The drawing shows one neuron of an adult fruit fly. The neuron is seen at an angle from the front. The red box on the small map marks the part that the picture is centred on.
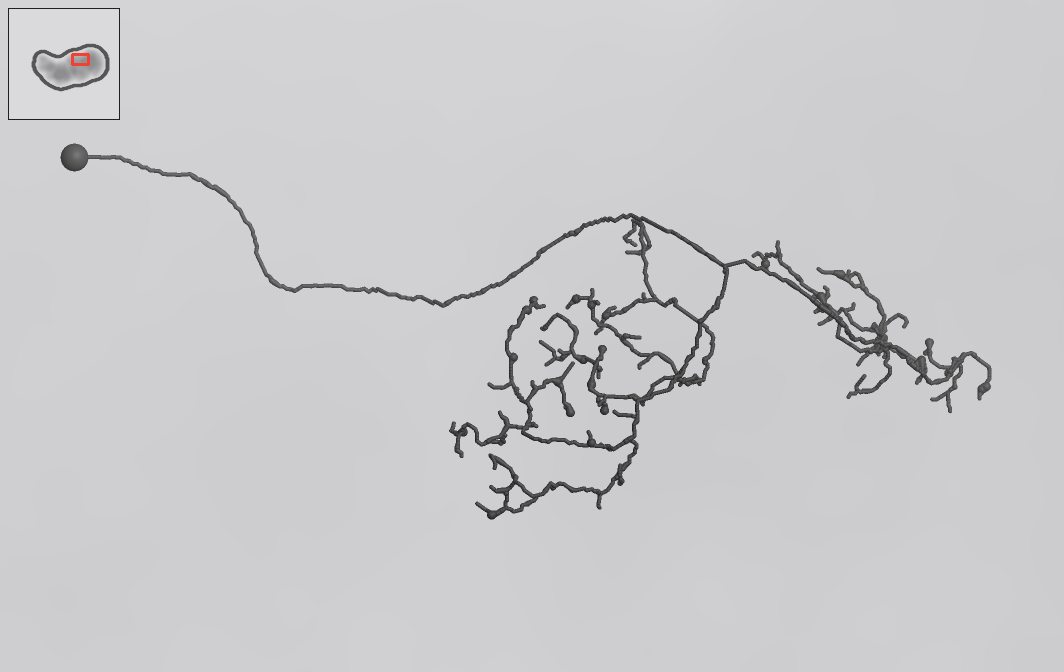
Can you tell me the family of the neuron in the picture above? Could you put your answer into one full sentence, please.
It is the family hemilineage DM6_dorso_medial to which this neuron belongs.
